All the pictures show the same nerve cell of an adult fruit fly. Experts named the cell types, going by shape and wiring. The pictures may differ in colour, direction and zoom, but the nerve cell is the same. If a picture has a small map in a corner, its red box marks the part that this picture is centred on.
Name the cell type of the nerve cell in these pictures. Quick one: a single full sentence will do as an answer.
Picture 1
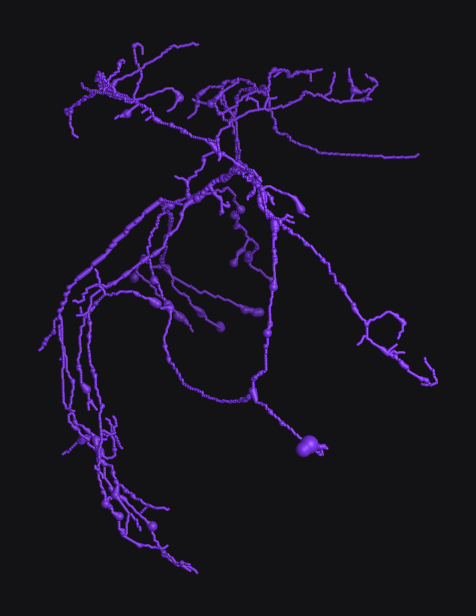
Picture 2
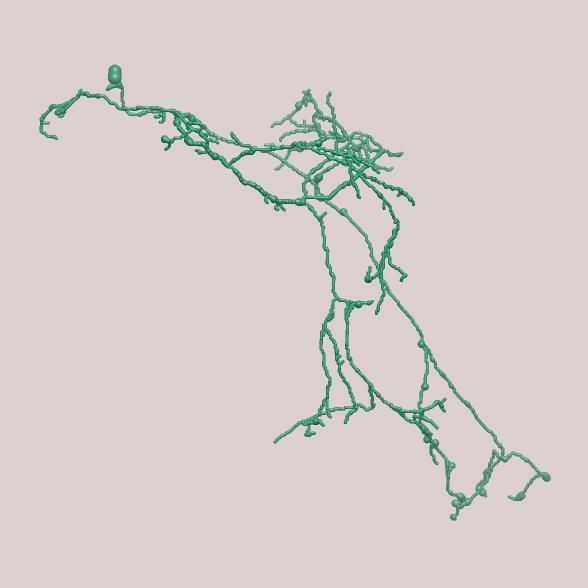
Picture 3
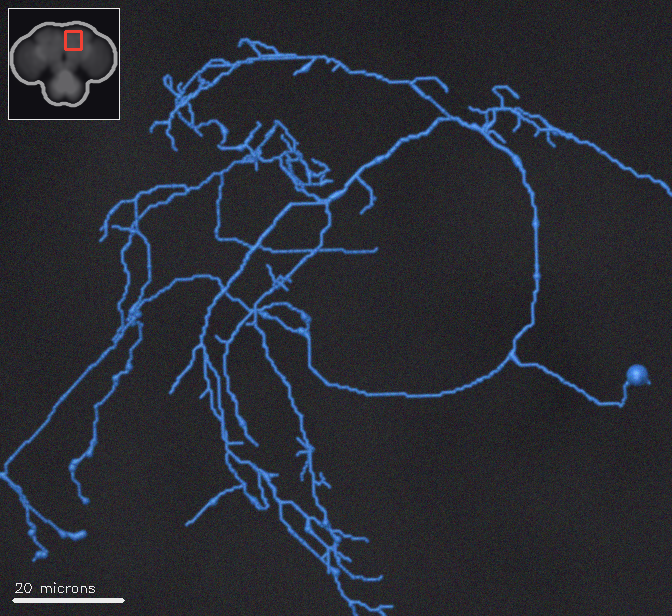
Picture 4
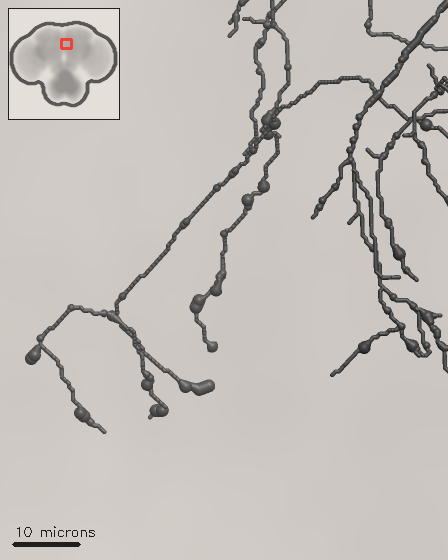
The single nerve cell here is of type SMP017.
